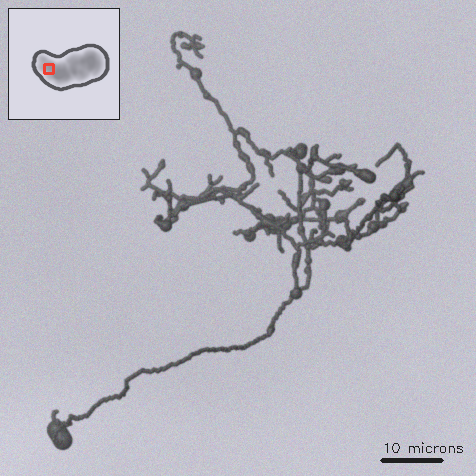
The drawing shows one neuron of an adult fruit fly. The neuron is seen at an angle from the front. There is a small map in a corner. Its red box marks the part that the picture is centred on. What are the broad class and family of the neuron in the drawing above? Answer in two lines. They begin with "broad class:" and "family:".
broad class: nerve-cord intrinsic neuron
family: hemilineage 14A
